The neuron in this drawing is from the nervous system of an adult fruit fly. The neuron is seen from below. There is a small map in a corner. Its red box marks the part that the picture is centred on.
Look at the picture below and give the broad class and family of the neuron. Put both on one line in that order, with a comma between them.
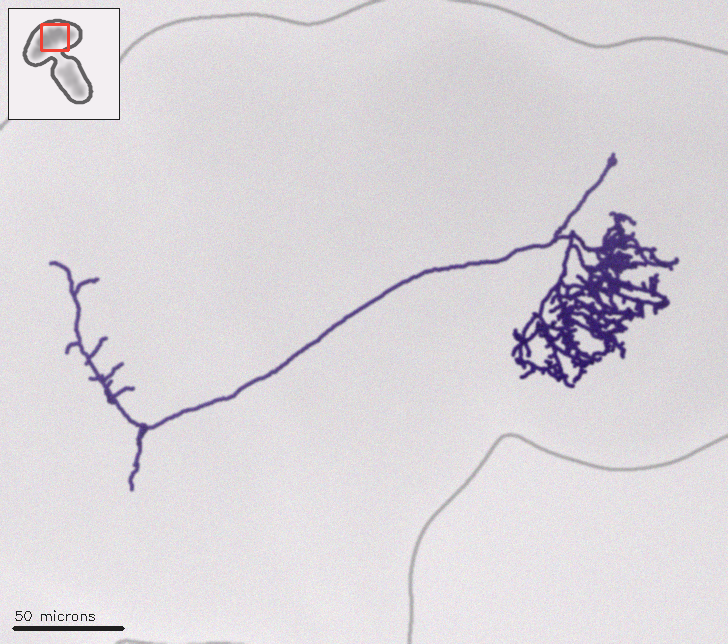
visual projection neuron, hemilineage VPNp1_lateral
